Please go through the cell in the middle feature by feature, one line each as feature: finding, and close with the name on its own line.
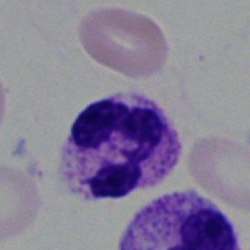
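Outline: roughly round
Nucleus: split into separate lobes, a big upper one and a lower one
Chromatin: dense, dark purple, clumped
Cytoplasm: pale pinkish-lilac
Name: segmented neutrophil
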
